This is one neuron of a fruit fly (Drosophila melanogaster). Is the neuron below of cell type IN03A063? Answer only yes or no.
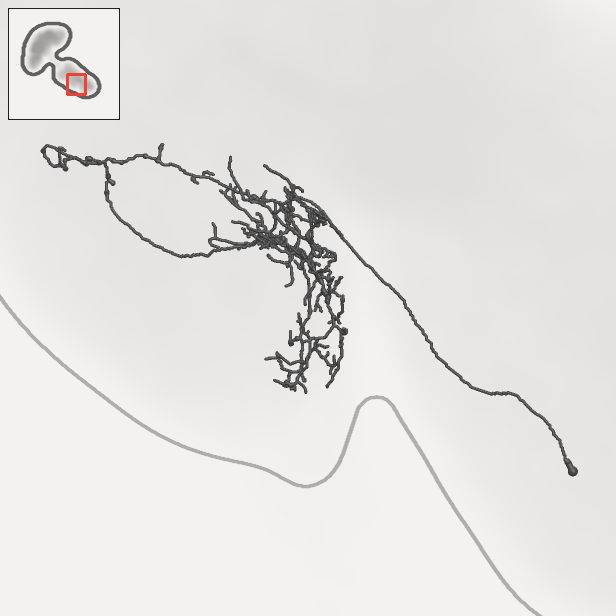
no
